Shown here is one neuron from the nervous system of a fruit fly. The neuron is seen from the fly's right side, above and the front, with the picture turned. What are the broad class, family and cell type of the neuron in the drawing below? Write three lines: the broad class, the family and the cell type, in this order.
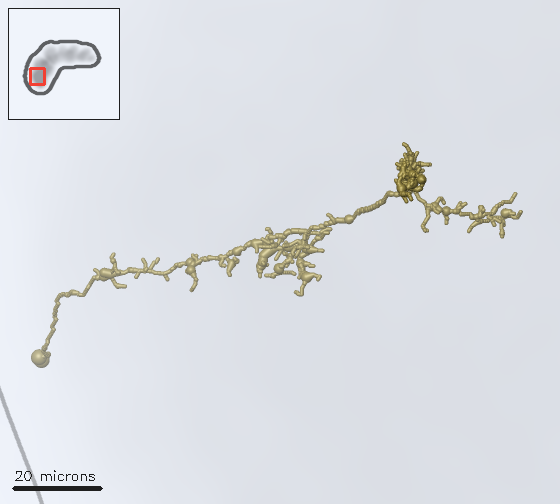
optic-lobe intrinsic neuron
TmY
TmY5a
